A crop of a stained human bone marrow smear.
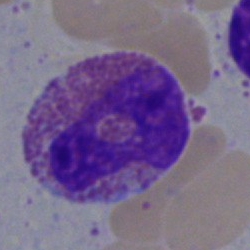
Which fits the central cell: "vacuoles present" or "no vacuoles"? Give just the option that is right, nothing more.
No vacuoles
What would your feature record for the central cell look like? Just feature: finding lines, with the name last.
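Nucleus: off-centre, toward the lower right
Chromatin: deep purple
Cytoplasm: mostly a broad crescent at the upper left
Granules: purple-red, filling the cytoplasm
So, the cell: eosinophil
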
